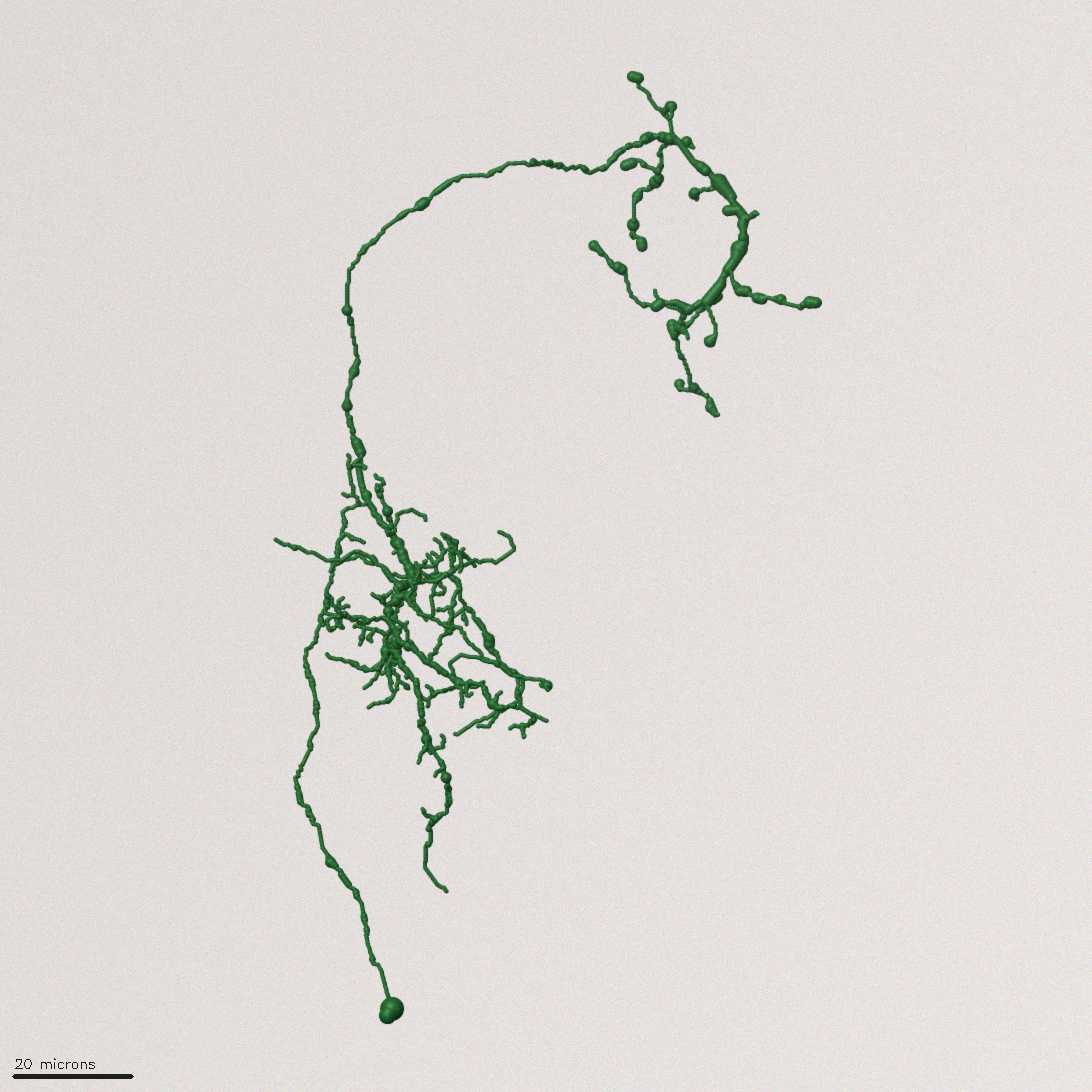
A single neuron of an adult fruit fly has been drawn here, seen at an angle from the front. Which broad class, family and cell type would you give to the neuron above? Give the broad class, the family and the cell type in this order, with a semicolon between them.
central-brain intrinsic neuron; hemilineage VESa1; CB2420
